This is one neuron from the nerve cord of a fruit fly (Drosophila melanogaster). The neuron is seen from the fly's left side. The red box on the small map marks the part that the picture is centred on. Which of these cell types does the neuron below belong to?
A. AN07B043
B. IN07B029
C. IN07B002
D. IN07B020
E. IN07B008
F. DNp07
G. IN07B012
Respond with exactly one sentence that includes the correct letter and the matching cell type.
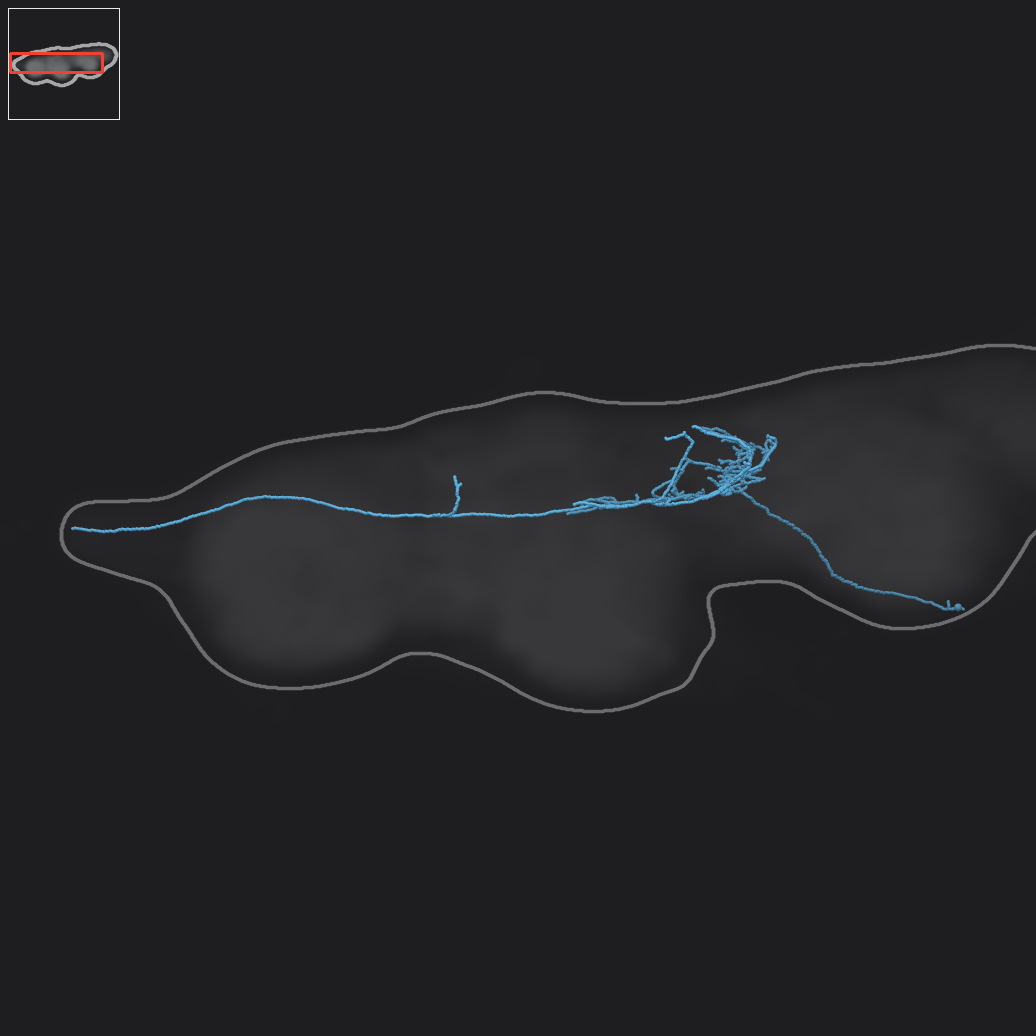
Cell type AN07B043 is what the neuron is, as option A states.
